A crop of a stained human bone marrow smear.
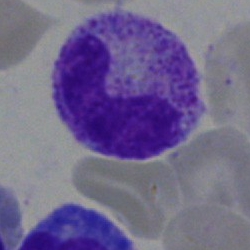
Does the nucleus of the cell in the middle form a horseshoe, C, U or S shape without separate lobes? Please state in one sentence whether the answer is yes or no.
Yes, the nucleus is stretched into a curved band rather than divided into lobes.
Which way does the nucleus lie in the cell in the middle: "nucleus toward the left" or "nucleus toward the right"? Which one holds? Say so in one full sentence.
What lies to the right of the nucleus is most of the cytoplasm.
